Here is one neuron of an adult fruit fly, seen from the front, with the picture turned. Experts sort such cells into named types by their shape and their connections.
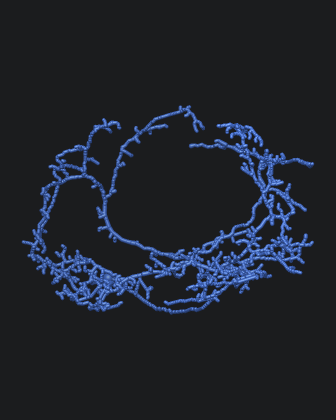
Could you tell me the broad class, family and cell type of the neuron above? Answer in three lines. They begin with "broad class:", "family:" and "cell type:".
broad class: nerve-cord intrinsic neuron
family: hemilineage 03A
cell type: IN03A026_d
